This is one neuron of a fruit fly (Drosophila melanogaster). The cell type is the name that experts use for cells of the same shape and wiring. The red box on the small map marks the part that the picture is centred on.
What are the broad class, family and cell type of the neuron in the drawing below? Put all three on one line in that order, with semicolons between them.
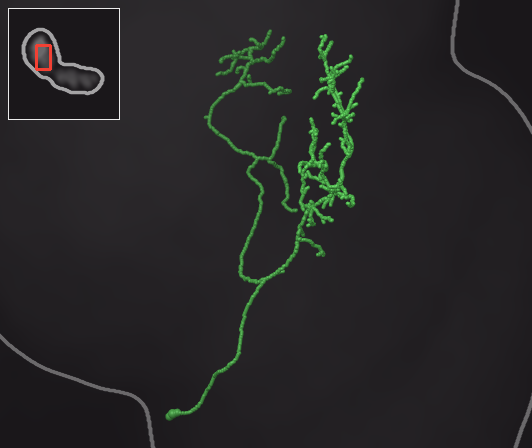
central-brain intrinsic neuron; hemilineage LB3; PS344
